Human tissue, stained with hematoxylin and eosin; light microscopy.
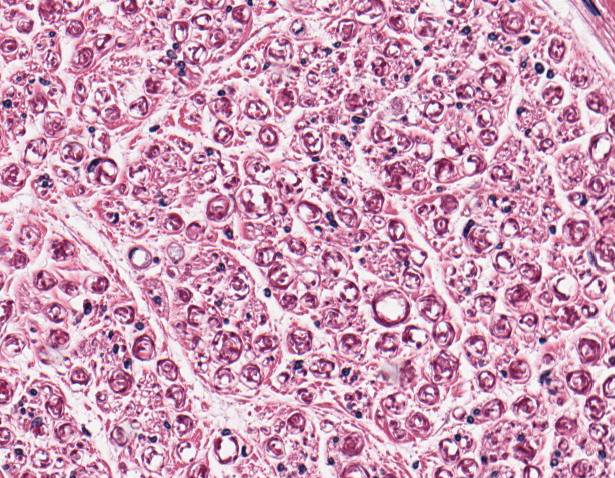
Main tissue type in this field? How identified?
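This field shows a nerve fascicle. Closely packed round profiles cut in cross-section fill it, many with a pink ring around a central eosinophilic core, a pale gap between, and bubbly, vacuolated contents.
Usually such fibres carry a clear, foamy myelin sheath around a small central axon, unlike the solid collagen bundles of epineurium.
Small, dark, dense nuclei lie sparsely between the profiles.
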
